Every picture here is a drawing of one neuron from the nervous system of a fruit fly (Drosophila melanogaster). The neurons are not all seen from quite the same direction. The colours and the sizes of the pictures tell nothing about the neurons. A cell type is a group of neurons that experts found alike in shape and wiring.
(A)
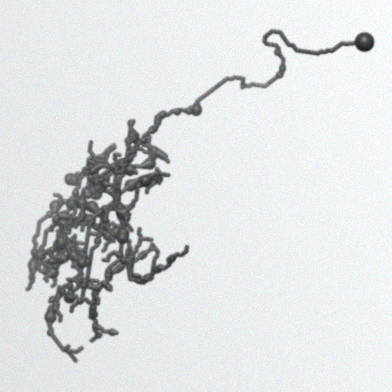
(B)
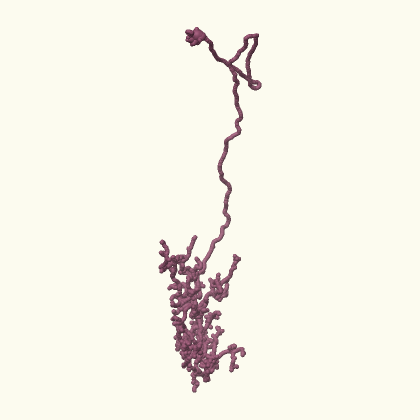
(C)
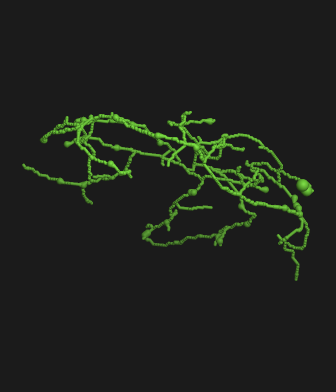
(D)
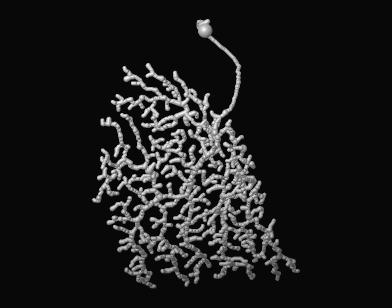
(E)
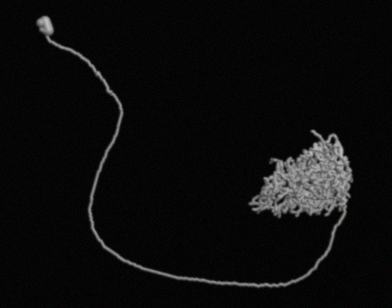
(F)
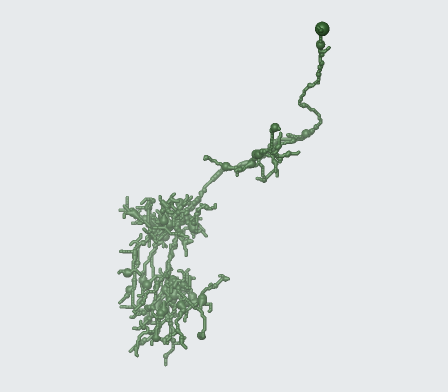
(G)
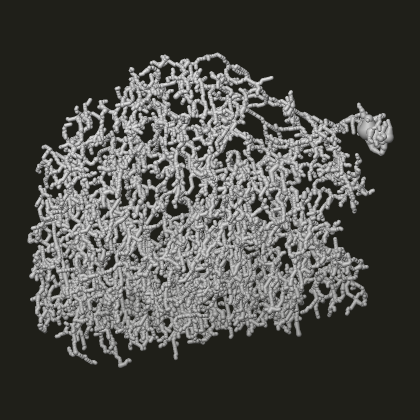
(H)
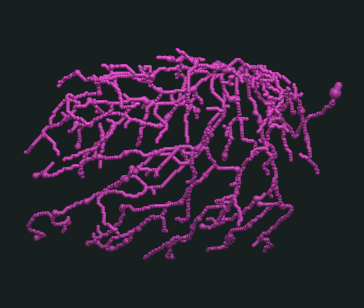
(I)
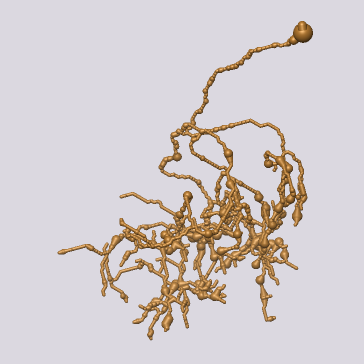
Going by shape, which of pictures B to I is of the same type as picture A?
B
